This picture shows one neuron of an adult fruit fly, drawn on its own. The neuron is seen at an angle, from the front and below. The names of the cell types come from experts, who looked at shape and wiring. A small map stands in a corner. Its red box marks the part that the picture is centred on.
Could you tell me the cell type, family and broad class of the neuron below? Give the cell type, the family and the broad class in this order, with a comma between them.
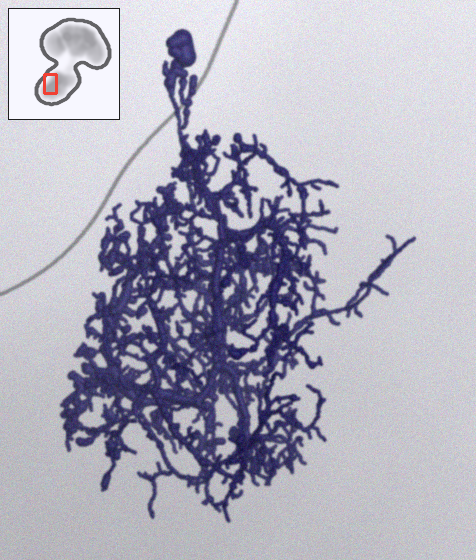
IN19A016, hemilineage 19A, nerve-cord intrinsic neuron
